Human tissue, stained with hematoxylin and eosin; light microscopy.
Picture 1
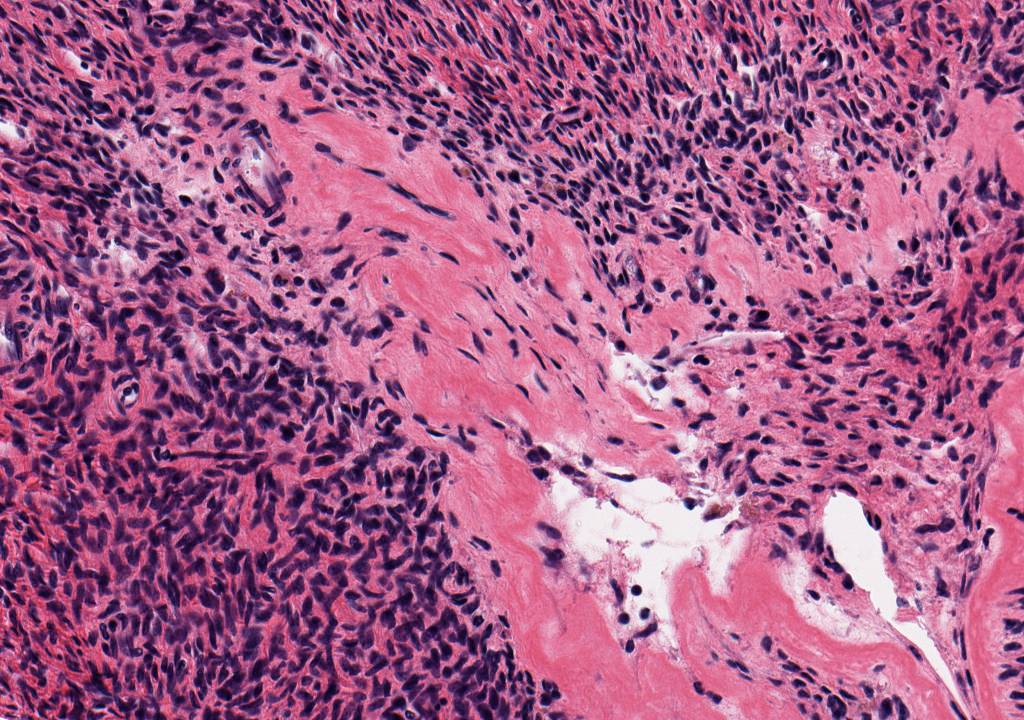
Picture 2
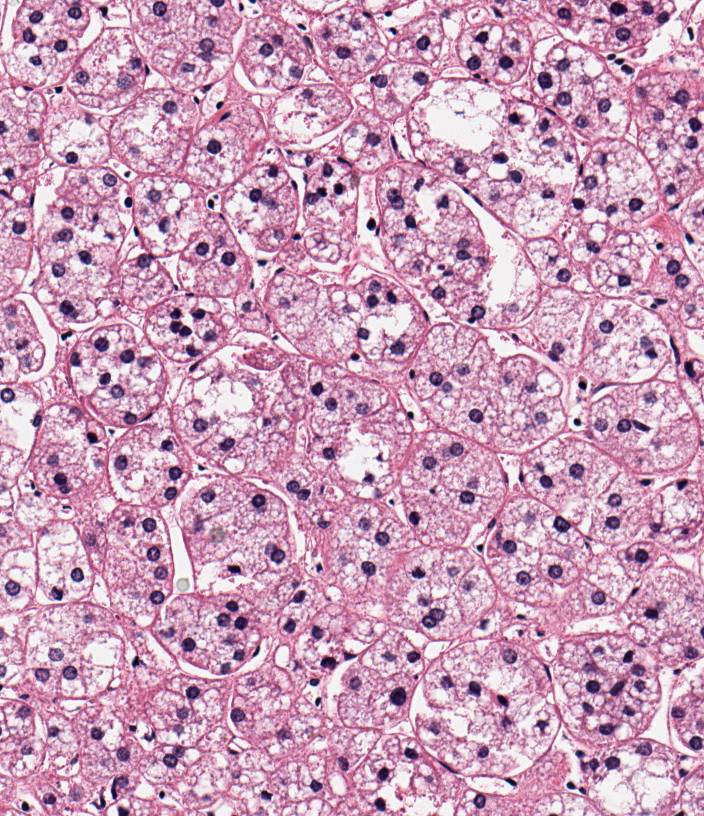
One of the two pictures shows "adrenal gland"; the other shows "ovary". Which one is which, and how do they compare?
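To match first: picture 1 is ovary, and picture 2 is adrenal gland. Arrangement: in picture 1, densely cellular sheets of spindle cells fill the left and upper field, crossed by a broad band of pink collagen running from upper centre to lower right. In picture 2, the cells across the whole field form rounded nests separated by thin septa. Cytoplasm: in picture 1 it is scant and ill-defined, so the nuclei crowd close together. In picture 2 it is abundant and pale, filled with many small clear vacuoles that give a foamy look. Nuclei: those in picture 1 are mostly elongated to oval and dark. Those in picture 2 are small, round and dark, mostly one per cell, and fairly uniform from nest to nest. Pigment: picture 1 holds a few small golden-brown granules, mainly near the collagen band.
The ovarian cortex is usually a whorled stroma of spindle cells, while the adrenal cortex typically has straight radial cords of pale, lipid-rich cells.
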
